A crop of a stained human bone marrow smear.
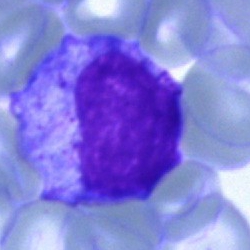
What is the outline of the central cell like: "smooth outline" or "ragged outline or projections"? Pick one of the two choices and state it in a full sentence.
The cell's outline is ragged or frayed, or has projections, blebs or tags.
